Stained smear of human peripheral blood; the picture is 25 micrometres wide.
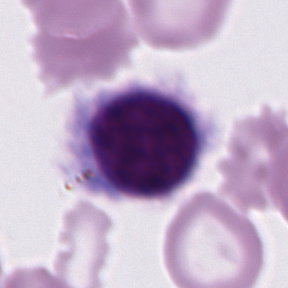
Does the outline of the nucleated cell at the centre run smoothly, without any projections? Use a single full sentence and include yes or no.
No, the border of this cell is rough instead of smooth.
